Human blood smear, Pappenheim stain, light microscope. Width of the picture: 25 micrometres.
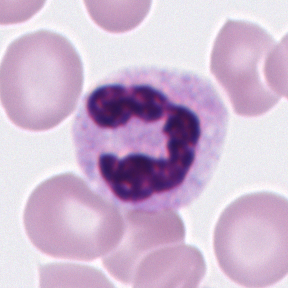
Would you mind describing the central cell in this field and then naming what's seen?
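Looking first at the outline, I see it is smooth and roundish, with no surface projections. The nucleus is lobed and curves around in a C-shape, its open side facing left. Fine, dust-like granules are spread evenly through the cytoplasm, and I can find no vacuoles. So this is a segmented neutrophil.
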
